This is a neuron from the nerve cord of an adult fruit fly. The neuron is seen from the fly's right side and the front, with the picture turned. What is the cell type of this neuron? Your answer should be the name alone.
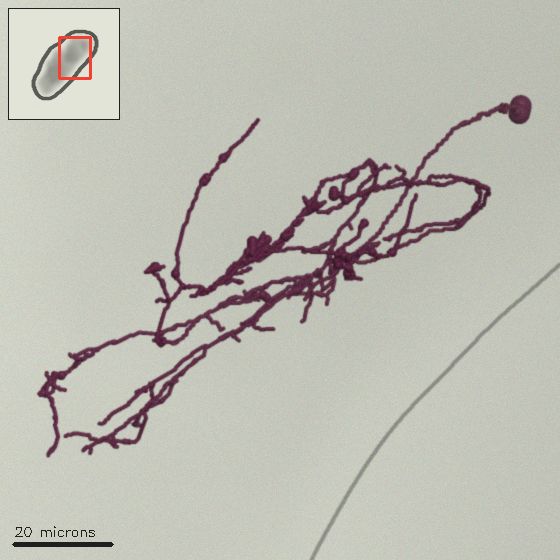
IN06A104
